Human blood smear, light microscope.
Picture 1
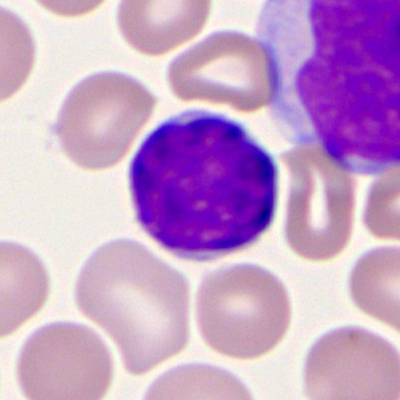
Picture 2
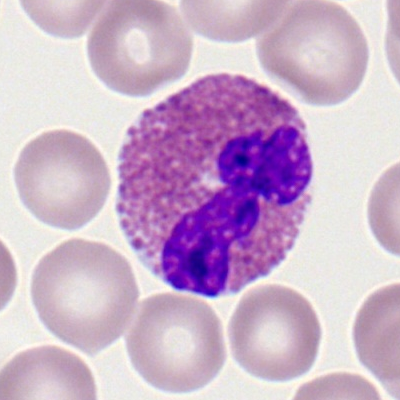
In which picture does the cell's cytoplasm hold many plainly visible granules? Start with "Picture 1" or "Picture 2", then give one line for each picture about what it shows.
Picture 2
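Picture 1: No granules are seen in the cytoplasm.
Picture 2: The cytoplasm is packed with coarse pink-purple granules.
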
